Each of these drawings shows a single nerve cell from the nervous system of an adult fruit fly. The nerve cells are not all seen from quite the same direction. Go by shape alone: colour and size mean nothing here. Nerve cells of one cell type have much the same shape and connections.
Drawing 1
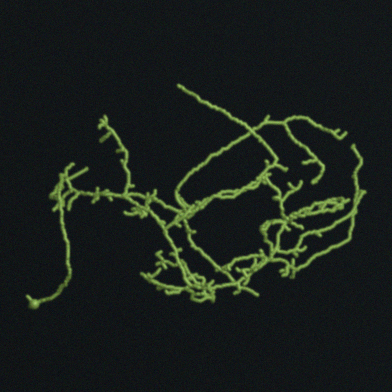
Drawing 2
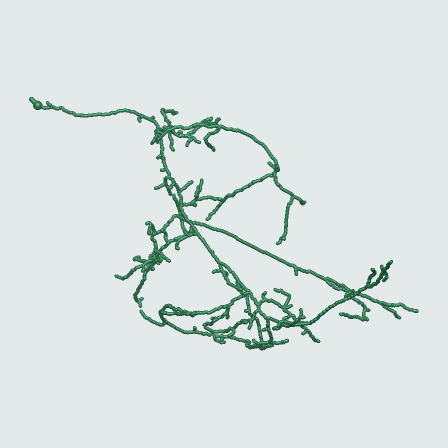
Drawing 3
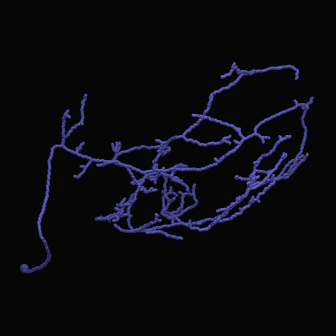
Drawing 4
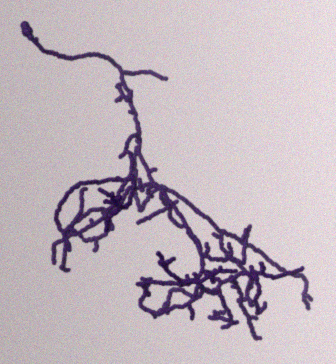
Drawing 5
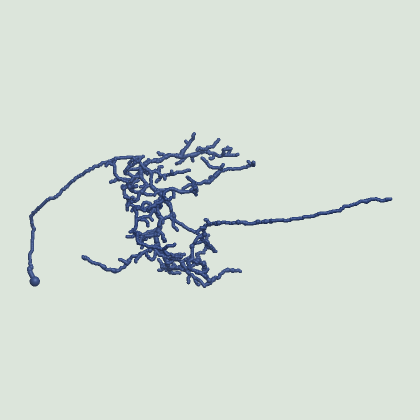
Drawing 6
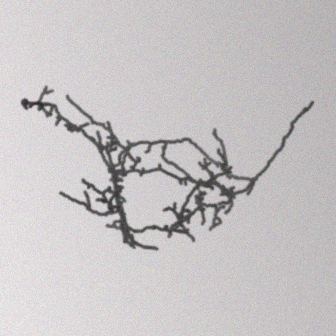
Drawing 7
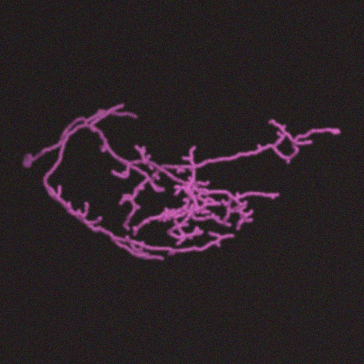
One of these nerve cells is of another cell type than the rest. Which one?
Drawing 5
